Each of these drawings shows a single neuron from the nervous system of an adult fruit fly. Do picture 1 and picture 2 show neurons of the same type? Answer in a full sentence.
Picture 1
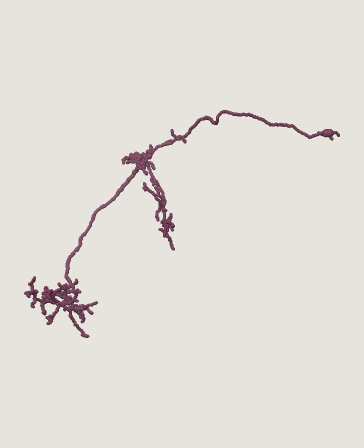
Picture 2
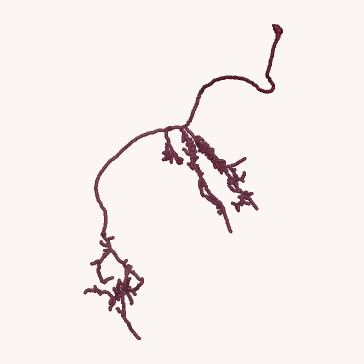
They are of the same cell type.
